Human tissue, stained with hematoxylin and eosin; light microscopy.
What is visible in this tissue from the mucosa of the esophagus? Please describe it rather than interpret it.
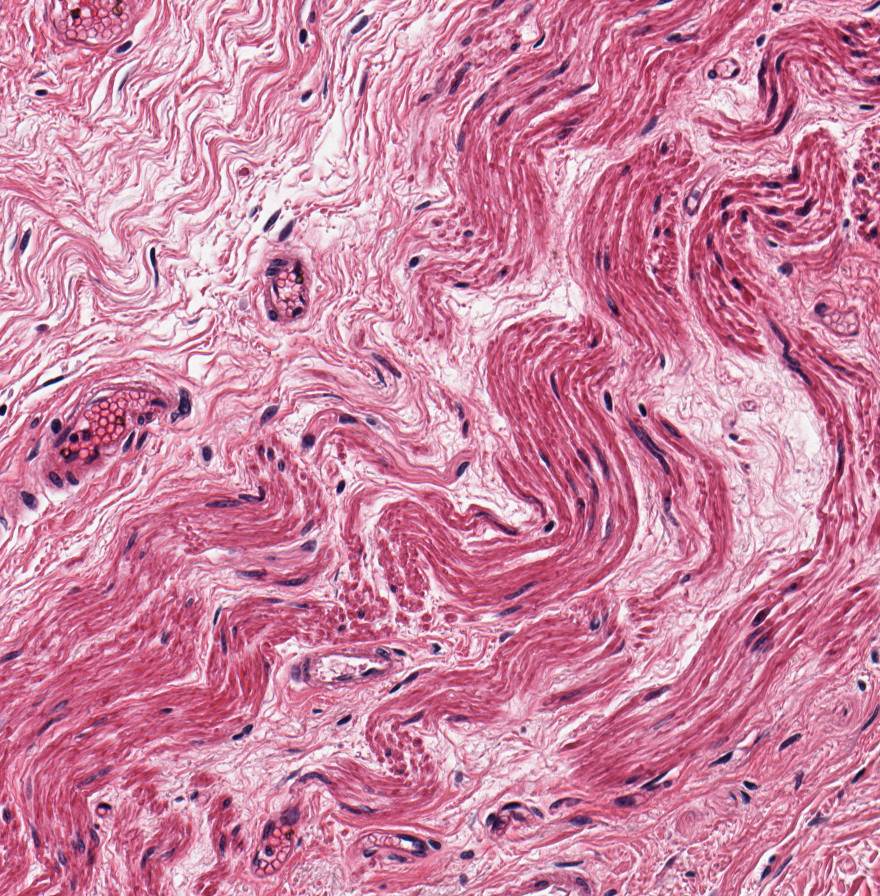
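Deeply eosinophilic smooth muscle bundles fill most of the right and lower field; the upper left is mostly loose pale stroma. Bundles run wavy and serpentine, in several directions. Elongated dark purple nuclei lie lengthwise within them. Between bundles lie pale wavy collagen and spindle nuclei.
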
